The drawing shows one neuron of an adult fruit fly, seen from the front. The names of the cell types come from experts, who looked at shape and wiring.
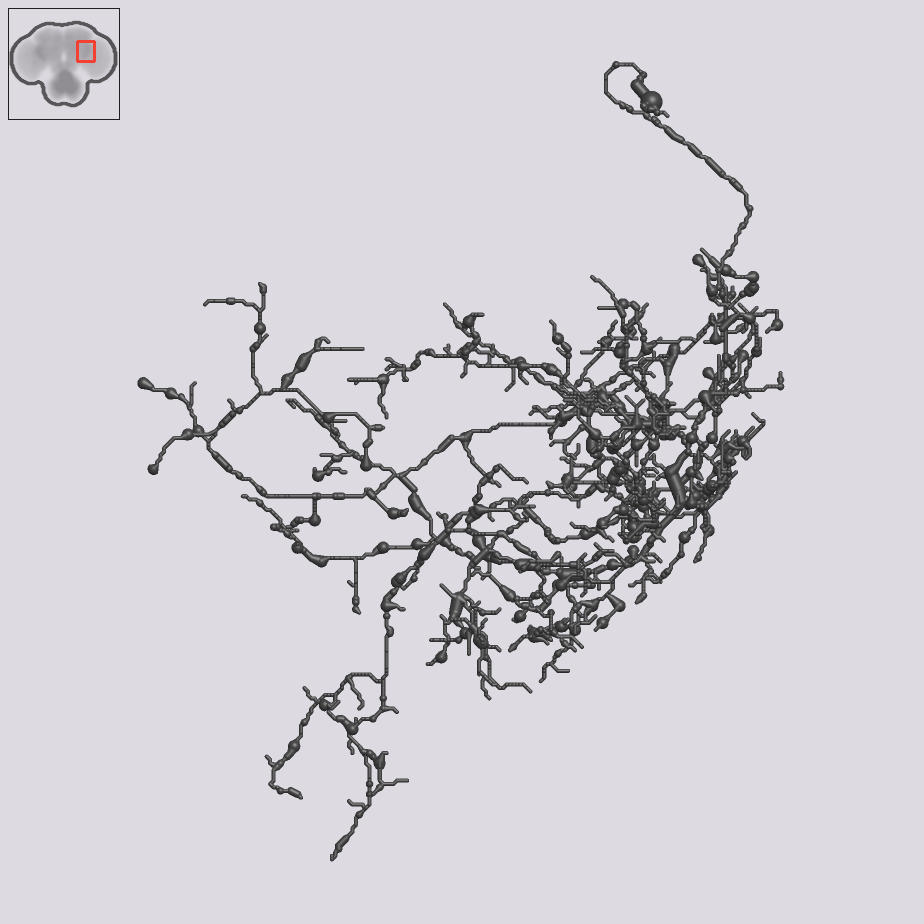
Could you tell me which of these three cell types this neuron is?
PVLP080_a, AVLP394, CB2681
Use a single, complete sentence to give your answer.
This neuron is of the type PVLP080_a.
